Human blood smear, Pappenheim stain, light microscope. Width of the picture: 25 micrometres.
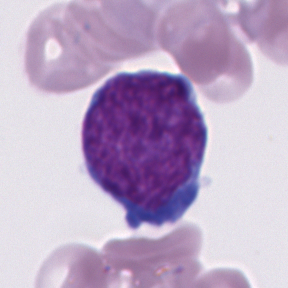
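Myeloblast in a stained peripheral blood smear, the one in the middle. Its nucleus is round to oval, with no notch and no lobes. The cytoplasm is a deep blue, and there are no granules or vacuoles to be seen in it.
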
